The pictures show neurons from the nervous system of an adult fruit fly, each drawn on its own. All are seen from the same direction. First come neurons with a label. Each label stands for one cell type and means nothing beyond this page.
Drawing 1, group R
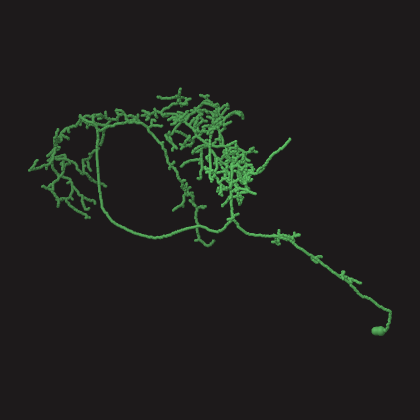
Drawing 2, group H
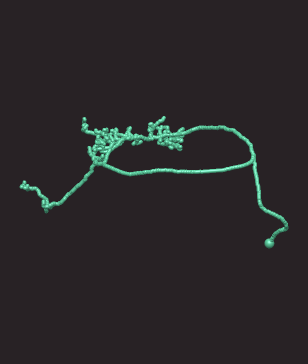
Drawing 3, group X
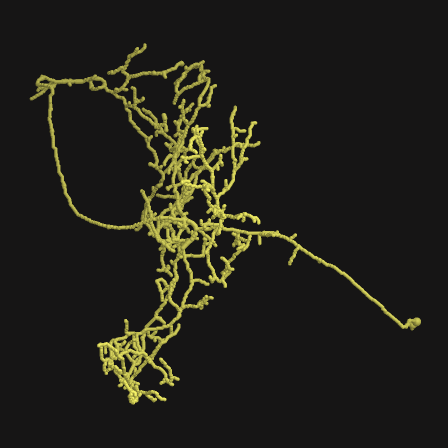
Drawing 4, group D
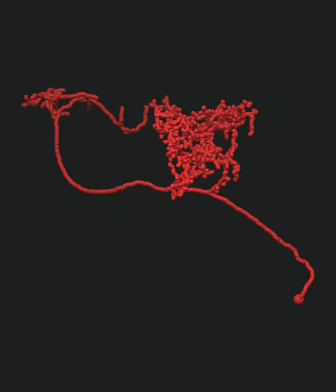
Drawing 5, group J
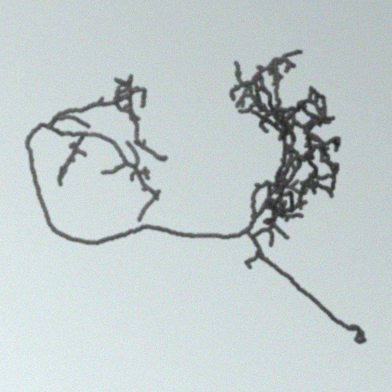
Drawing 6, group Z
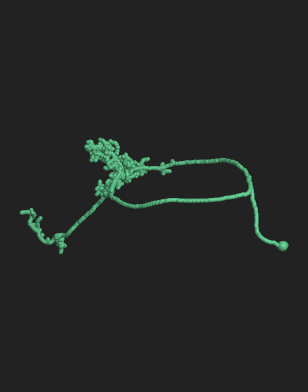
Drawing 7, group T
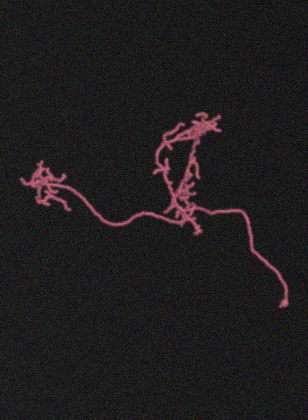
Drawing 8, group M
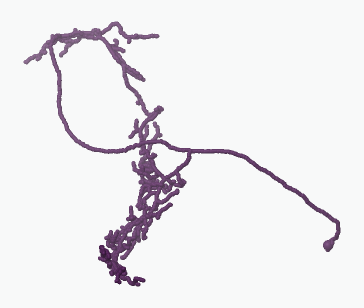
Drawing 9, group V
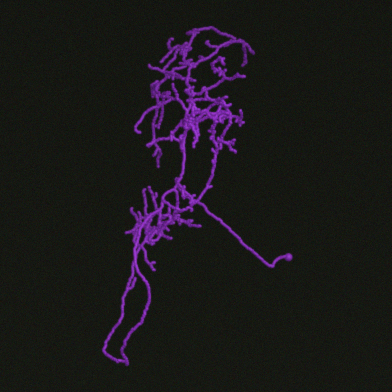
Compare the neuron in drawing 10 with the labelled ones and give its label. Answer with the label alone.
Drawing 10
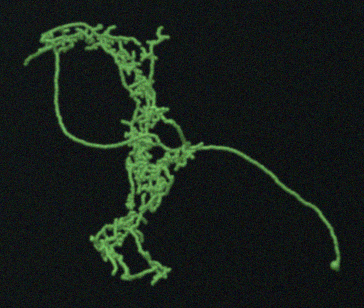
group M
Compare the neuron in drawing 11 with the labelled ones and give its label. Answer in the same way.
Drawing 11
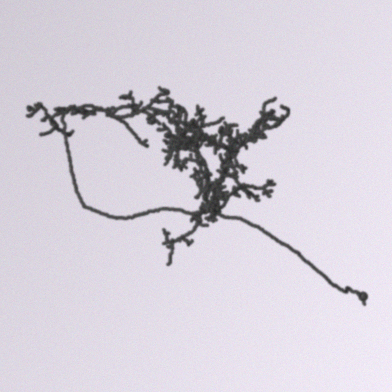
group D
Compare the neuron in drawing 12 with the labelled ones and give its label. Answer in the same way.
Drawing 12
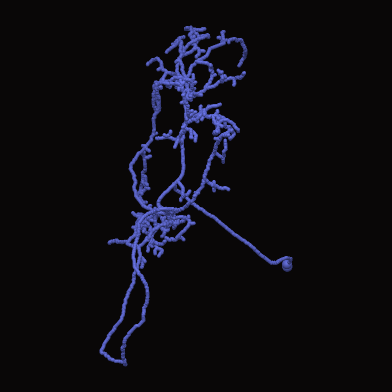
group V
